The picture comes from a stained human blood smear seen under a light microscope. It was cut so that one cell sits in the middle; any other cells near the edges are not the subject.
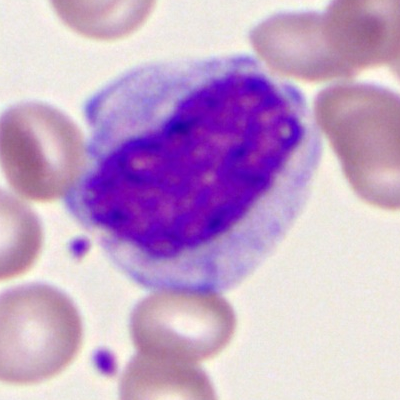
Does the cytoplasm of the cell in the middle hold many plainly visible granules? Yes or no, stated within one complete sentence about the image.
No, this cell has a cytoplasm without visible granules.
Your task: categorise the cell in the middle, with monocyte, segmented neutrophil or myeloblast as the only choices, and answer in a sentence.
Present in the middle of the crop is a monocyte.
